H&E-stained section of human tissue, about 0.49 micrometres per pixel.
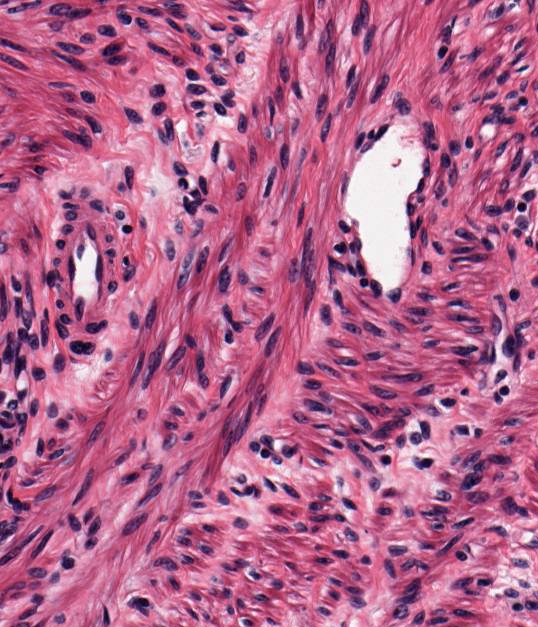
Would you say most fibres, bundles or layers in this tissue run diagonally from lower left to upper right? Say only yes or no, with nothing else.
Yes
